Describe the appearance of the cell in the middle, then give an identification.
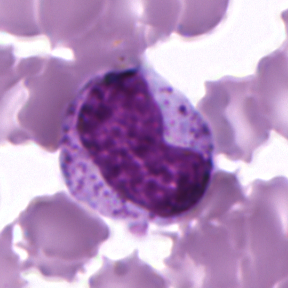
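Look at the nucleus: it is kidney-shaped, with a notch cut into its right side, and its chromatin is dark purple and coarsely clumped. Around it the cytoplasm is pale lilac-grey, with scattered dark purple granules. This is a metamyelocyte.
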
